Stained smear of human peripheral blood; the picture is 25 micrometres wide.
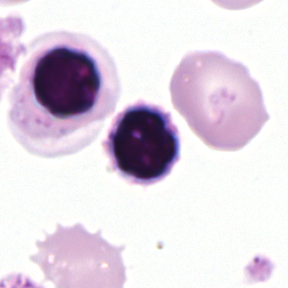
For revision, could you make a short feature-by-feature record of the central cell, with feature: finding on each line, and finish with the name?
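Shape: round, with a finely ragged edge
Edge: tiny short spikes sticking out around the rim
Size: about 7 micrometres across
Chromatin: very dark purple and dense, a few small paler spots
Cytoplasm: just a very thin pale lilac rim around the nucleus
Name: normoblast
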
